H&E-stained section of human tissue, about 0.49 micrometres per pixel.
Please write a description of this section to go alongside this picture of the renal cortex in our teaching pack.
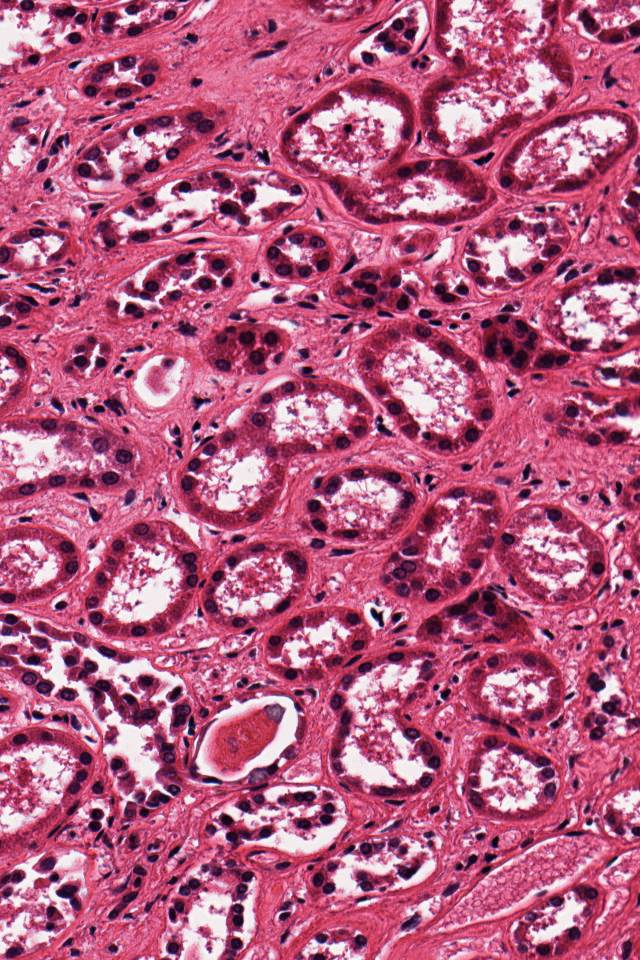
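You've got closely packed round to oval tubules filling the field, mostly cut in cross-section. Each has a single layer of cuboidal epithelial cells with round, dark nuclei. Pink fibrous stroma with scattered spindle-shaped nuclei lies between them throughout. No glomeruli anywhere, though.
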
